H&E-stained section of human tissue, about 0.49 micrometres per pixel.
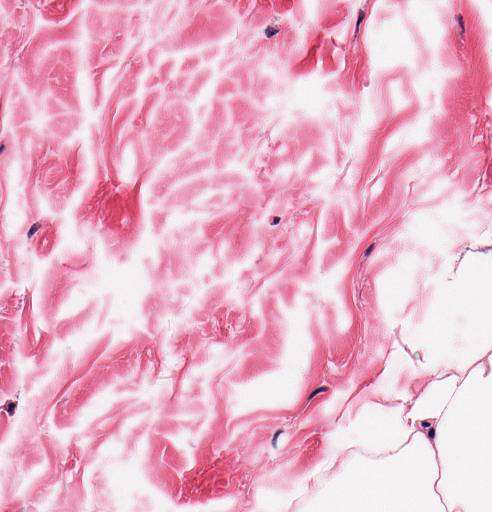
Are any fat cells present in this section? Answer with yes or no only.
Yes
